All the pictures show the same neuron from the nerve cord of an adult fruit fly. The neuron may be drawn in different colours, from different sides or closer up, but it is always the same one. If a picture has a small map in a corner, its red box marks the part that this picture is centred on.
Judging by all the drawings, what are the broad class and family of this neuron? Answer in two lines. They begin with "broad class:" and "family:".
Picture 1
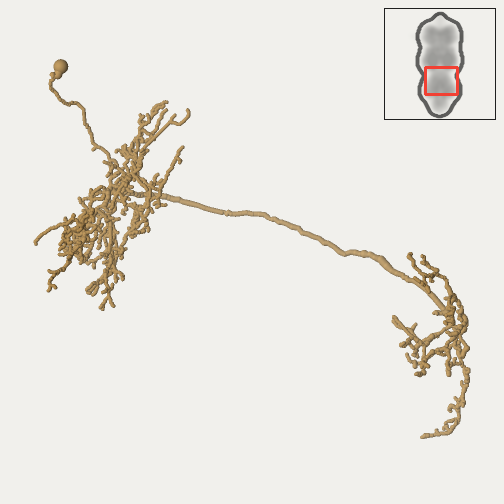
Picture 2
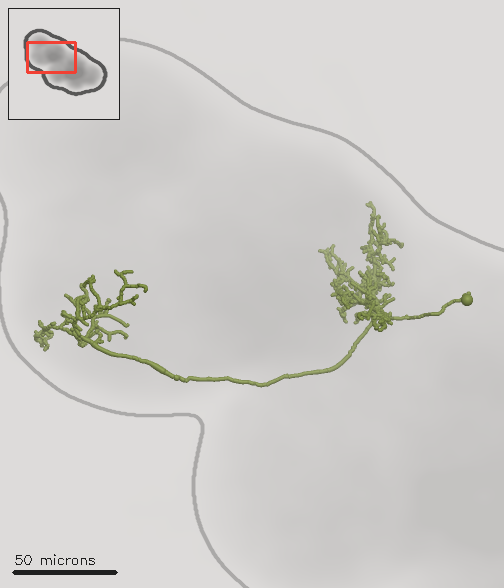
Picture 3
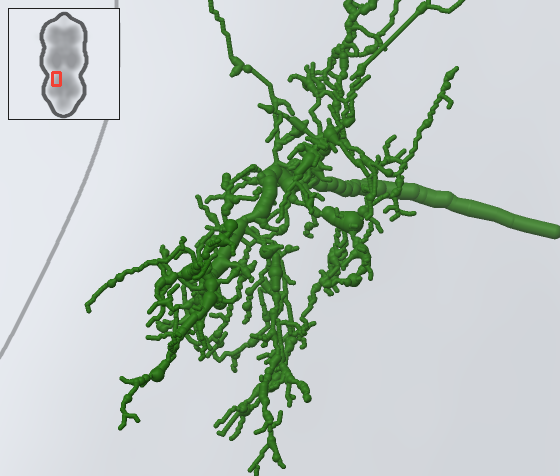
broad class: nerve-cord intrinsic neuron
family: hemilineage 01A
